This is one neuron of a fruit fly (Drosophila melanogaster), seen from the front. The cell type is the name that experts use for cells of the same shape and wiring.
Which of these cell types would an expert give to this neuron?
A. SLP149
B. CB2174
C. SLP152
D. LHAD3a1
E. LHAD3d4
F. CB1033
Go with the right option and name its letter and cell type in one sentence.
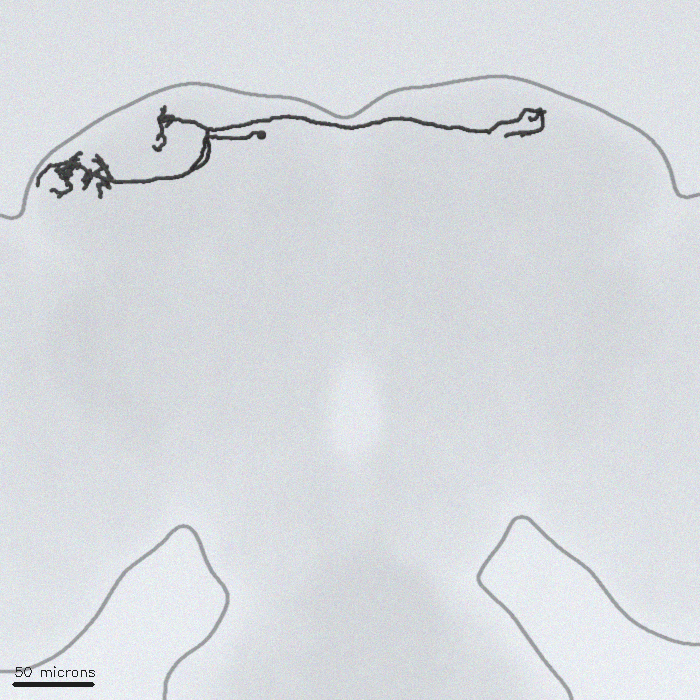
Cell type CB1033 is what the neuron is, as option F states.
